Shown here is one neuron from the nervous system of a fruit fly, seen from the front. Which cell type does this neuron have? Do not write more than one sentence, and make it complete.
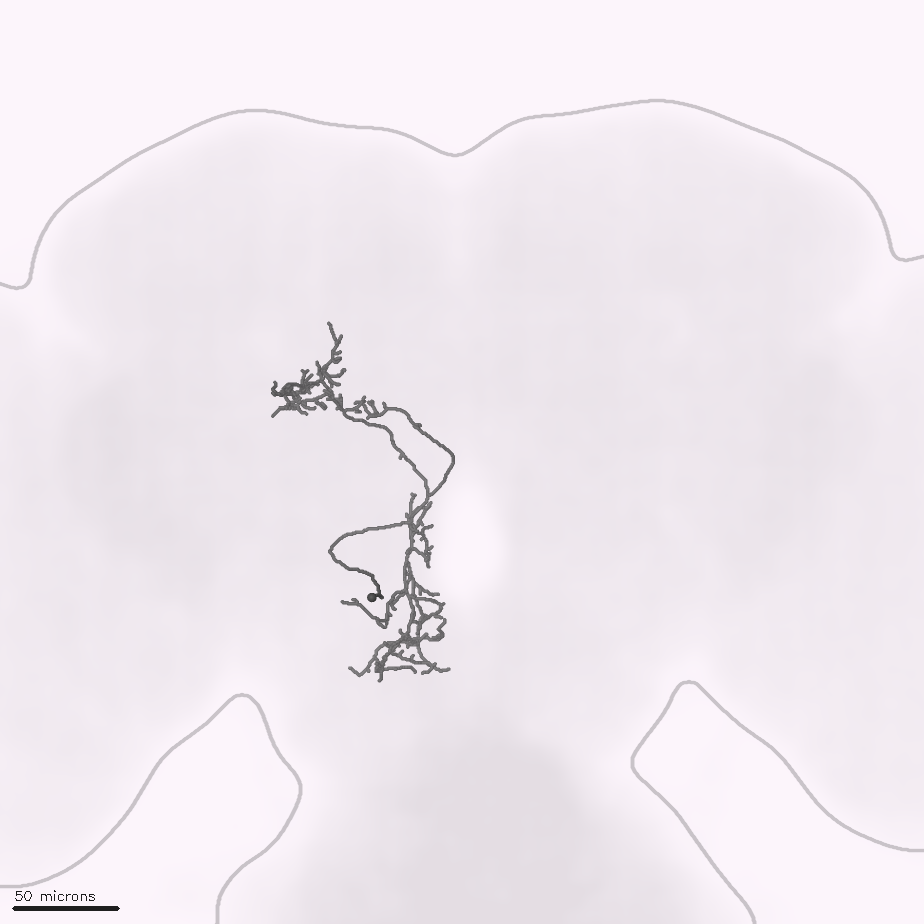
This neuron is included in the cell type CL118.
